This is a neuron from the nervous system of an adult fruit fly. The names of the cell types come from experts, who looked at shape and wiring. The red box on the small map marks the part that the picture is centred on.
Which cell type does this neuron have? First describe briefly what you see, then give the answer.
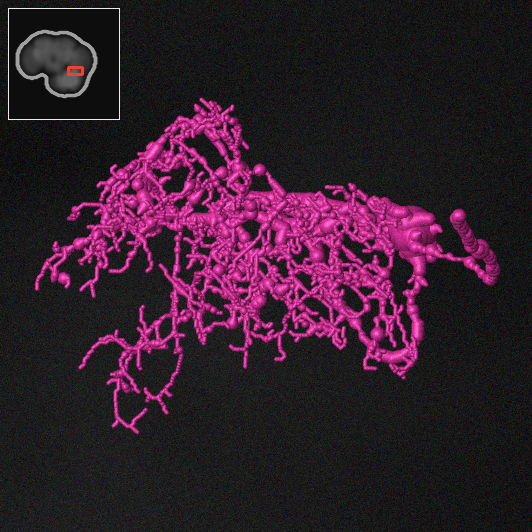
The picture shows more than a hundred branch ends. As drawn here it is wider than it is tall. This is a motor neuron of the nerve cord. It is of cell type MNad08.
